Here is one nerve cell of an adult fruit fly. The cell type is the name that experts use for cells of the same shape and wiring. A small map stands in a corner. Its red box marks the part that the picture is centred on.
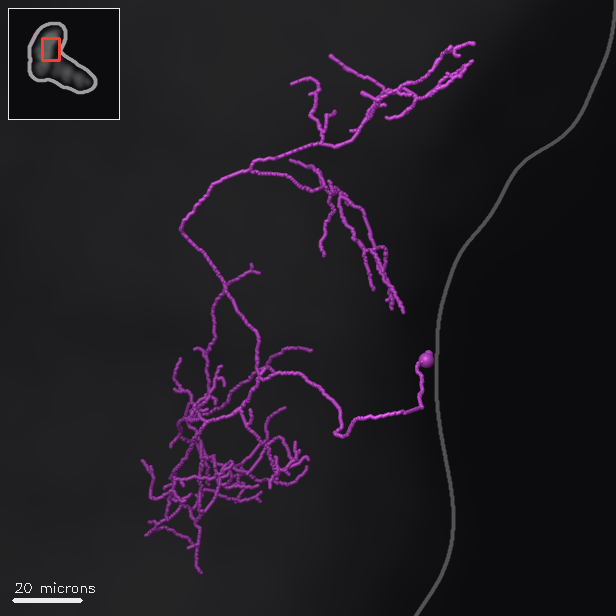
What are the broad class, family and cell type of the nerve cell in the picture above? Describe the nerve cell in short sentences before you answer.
From top to bottom in the picture it spans about 160 microns. The picture shows dozens of branch ends. Its broad class is central-brain intrinsic neuron. The family is hemilineage DM3_dorso_medial. Its cell type is SMP509.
